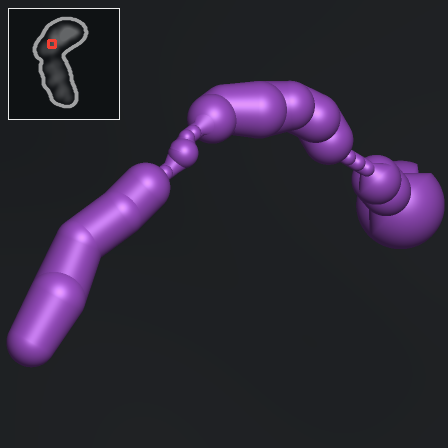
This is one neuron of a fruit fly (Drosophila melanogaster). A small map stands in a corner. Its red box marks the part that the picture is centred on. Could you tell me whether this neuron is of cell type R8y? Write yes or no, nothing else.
yes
